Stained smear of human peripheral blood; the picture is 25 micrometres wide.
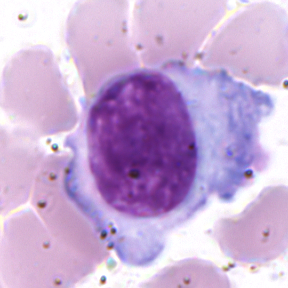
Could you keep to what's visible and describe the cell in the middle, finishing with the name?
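The nucleus lies off-centre, toward the left of the cell. Its chromatin is mottled in paler and darker purple patches. Cytoplasm is plentiful, broadest to the right of the nucleus. It is pale blue, deepening to a darker blue at its right outer edge. This is a plasma cell.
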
